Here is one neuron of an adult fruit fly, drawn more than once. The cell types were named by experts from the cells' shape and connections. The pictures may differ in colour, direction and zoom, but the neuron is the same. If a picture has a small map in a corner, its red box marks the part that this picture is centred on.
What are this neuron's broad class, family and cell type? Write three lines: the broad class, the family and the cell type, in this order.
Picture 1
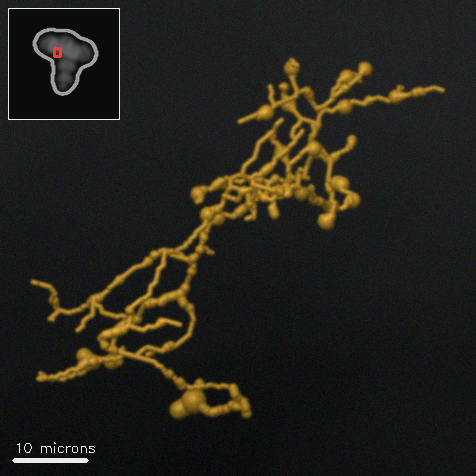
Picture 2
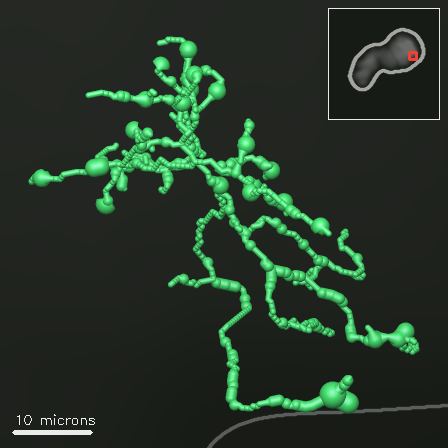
central-brain intrinsic neuron
hemilineage SLPpm2
CB2814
